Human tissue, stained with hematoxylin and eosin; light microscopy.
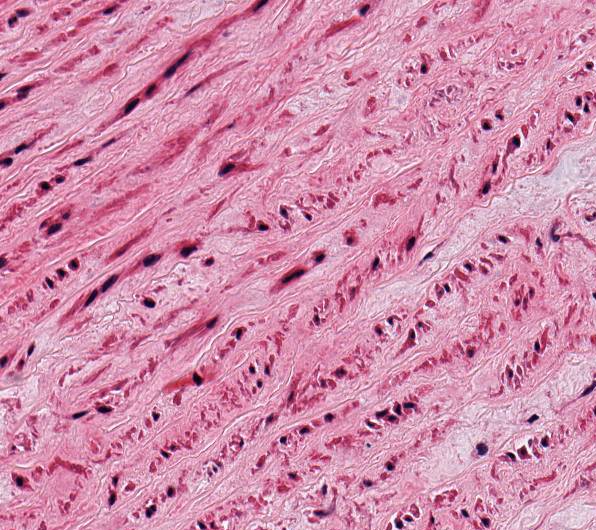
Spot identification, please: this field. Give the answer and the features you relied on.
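This field mainly shows the tunica media of an artery. Follow the fibres and cells: they run in parallel bands slanting from lower left to upper right. Between the cells, the fibres are wavy and stain pink.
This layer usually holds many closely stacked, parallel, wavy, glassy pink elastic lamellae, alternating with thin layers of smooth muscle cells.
The parallel bands and wavy pink fibres in this field fit that arrangement. You will also notice paler, loosely textured areas between the denser pink bands, and no epithelium or glands anywhere.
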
